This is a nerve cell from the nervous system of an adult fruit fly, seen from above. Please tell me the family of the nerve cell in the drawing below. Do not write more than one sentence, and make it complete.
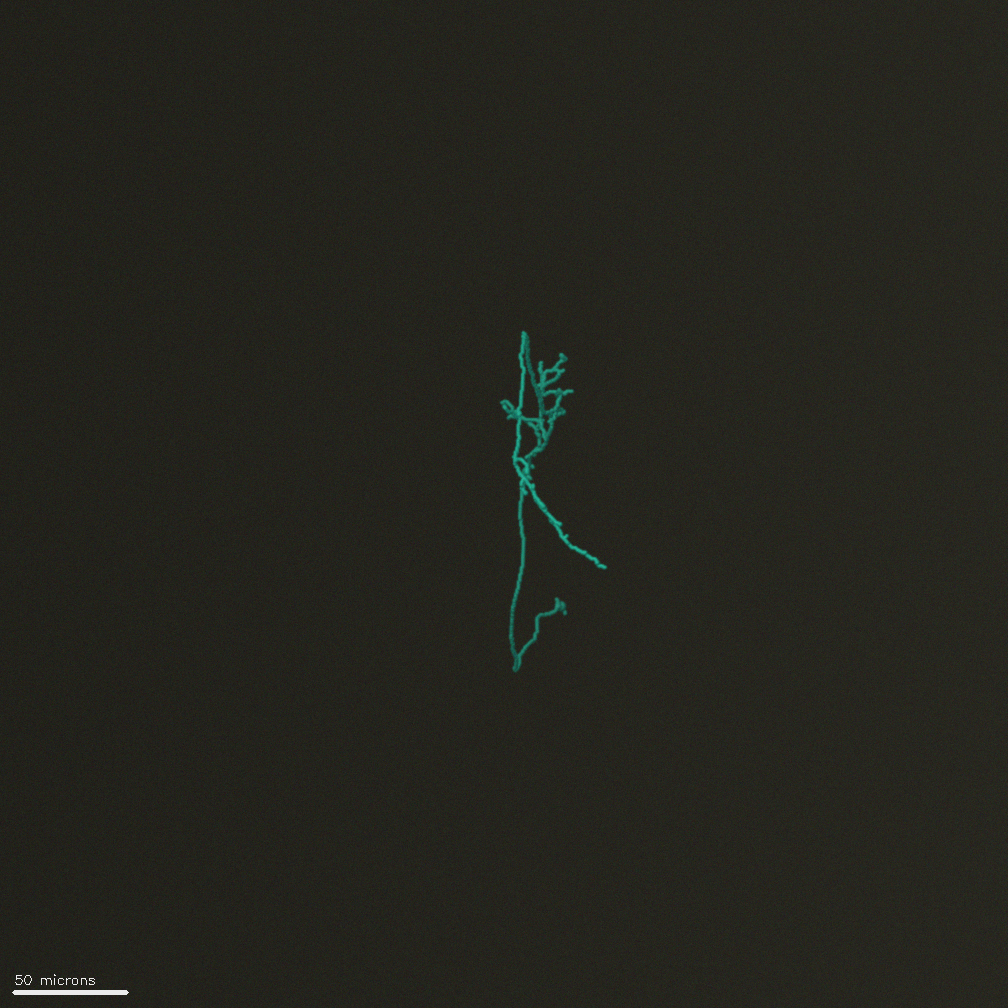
This nerve cell is sorted under the family hemilineage LB5.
